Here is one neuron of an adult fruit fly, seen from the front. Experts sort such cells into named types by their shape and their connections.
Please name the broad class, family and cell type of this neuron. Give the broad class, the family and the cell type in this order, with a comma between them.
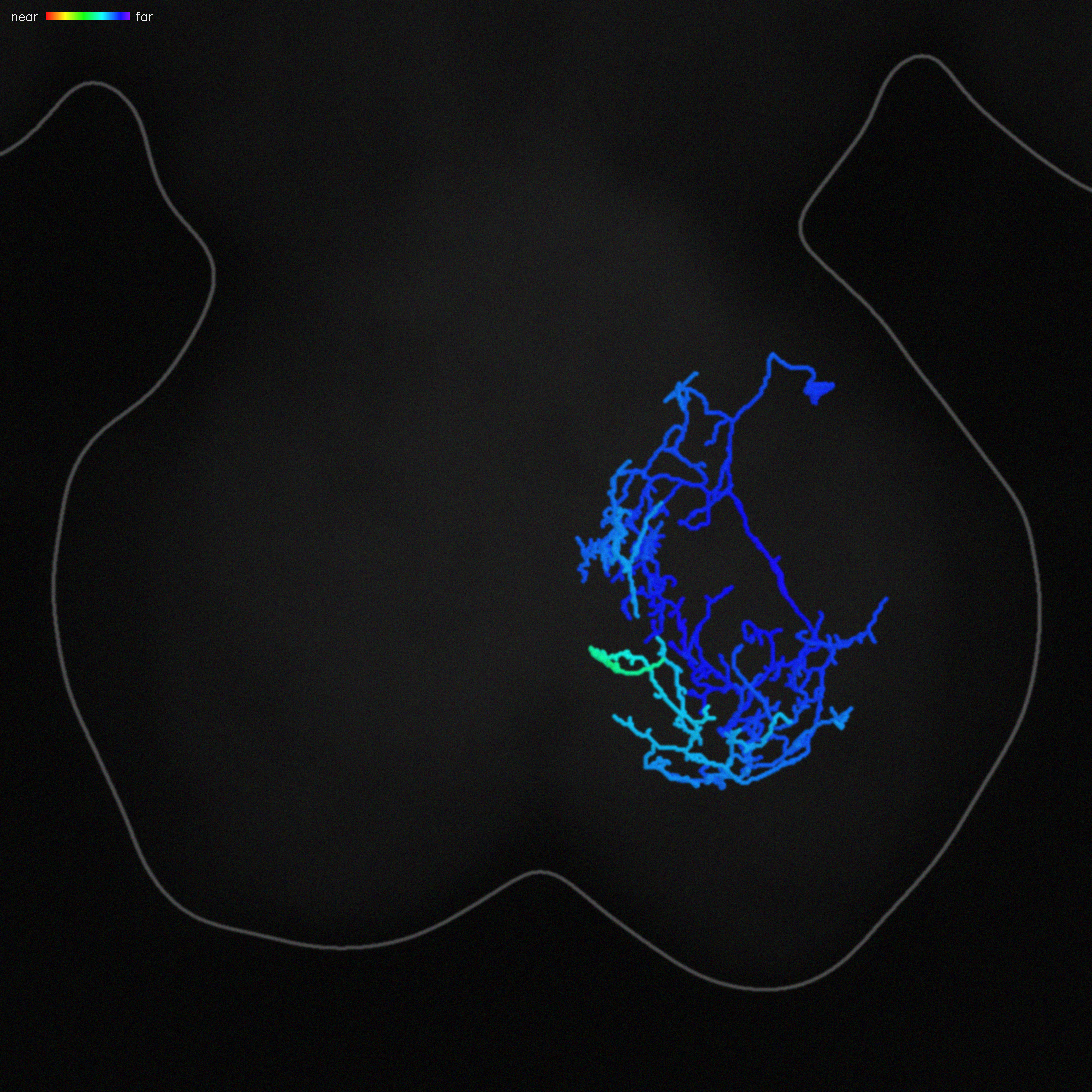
nerve-cord intrinsic neuron, hemilineage 19A, IN19A045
